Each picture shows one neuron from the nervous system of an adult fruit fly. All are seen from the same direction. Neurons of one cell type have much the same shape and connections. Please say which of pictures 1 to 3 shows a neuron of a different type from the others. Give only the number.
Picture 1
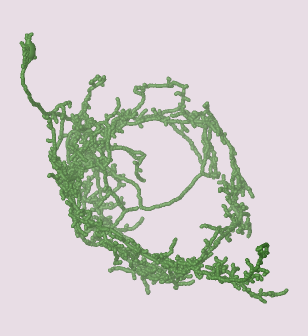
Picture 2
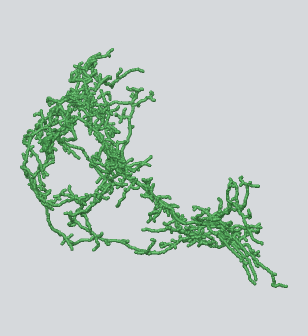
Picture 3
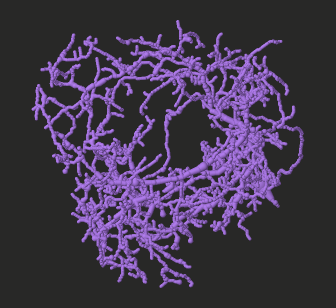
3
